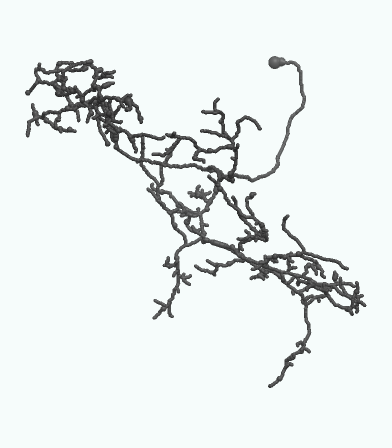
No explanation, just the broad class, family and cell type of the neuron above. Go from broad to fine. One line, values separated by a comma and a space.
central-brain intrinsic neuron, hemilineage DL1_ventral, AOTU059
